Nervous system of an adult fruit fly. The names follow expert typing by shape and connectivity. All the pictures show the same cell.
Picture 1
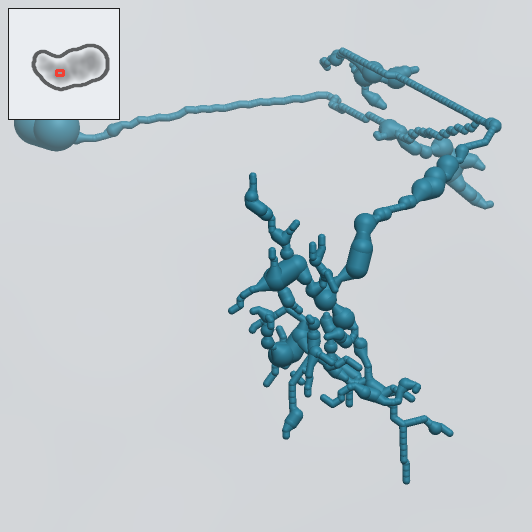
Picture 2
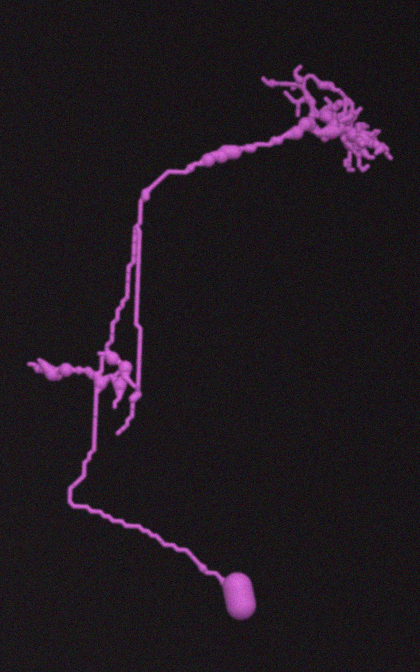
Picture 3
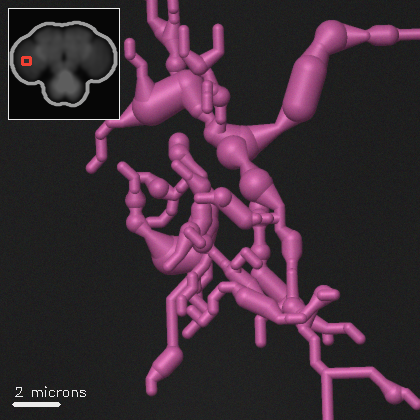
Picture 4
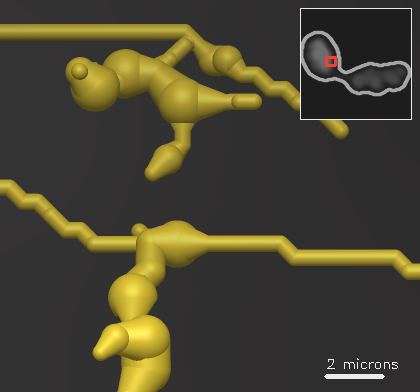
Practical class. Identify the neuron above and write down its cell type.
T4c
